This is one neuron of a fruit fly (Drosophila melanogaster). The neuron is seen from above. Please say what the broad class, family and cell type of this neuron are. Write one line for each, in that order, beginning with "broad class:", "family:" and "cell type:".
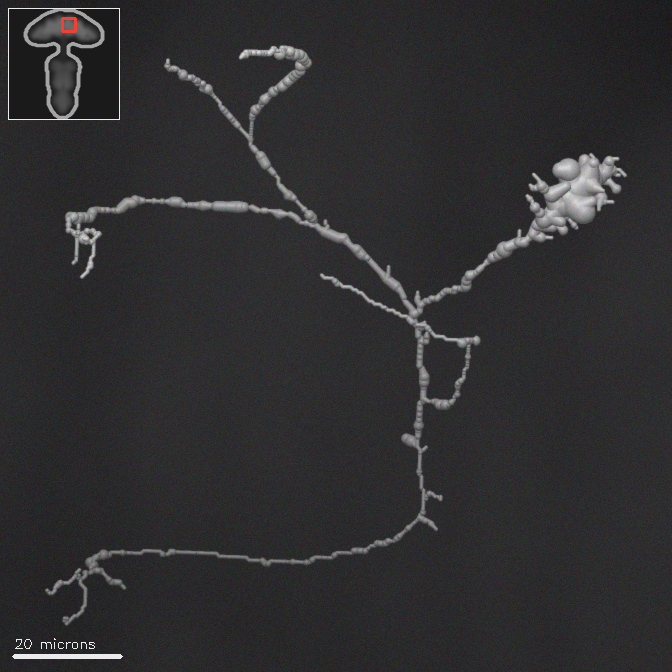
broad class: descending efferent neuron
family: DNg
cell type: DNg28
